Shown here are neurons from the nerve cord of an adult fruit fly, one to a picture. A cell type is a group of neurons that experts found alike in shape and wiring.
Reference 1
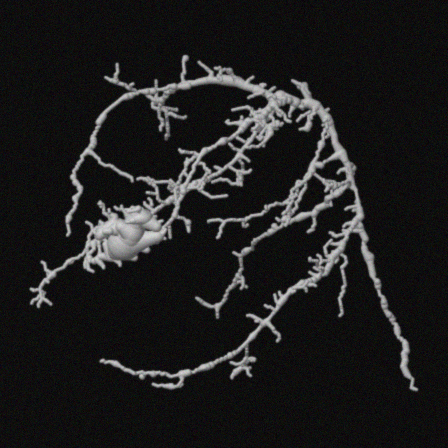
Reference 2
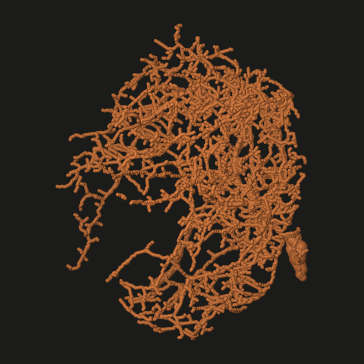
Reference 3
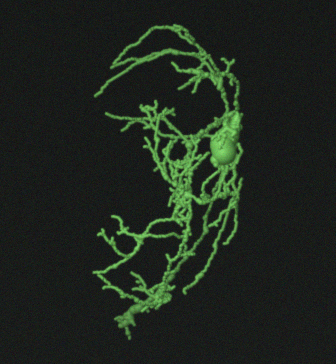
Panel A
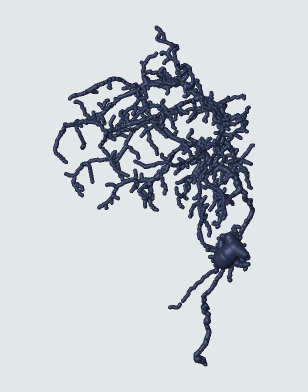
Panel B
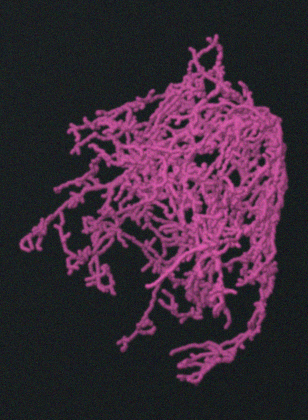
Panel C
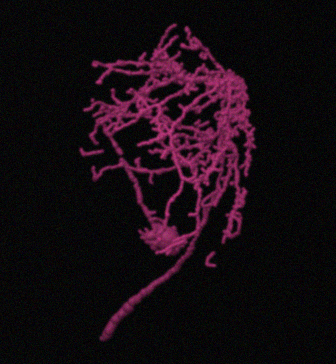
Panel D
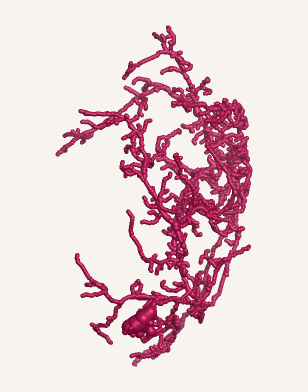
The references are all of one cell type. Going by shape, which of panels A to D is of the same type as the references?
D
